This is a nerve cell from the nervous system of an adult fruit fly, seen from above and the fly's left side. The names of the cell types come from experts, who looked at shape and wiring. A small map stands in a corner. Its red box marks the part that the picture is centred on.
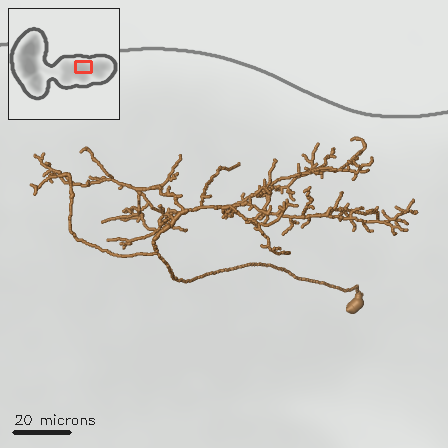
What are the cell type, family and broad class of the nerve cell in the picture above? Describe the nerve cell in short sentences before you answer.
It lies in the nerve cord. By the scale bar it is about 140 microns wide in this view. Dozens of branch ends can be seen. It is of cell type IN12A054. The family is hemilineage 12A. It is a nerve-cord intrinsic neuron.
